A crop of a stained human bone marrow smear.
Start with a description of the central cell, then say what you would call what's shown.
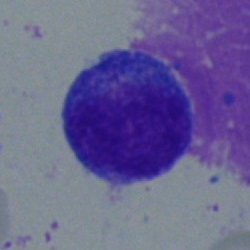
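Taking the outline first, the cell is roughly round. Next, the nucleus occupies nearly all of it. The chromatin is stained a deep dark blue-purple and appears condensed. Finally, no vacuoles are present. The cell is a blast.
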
